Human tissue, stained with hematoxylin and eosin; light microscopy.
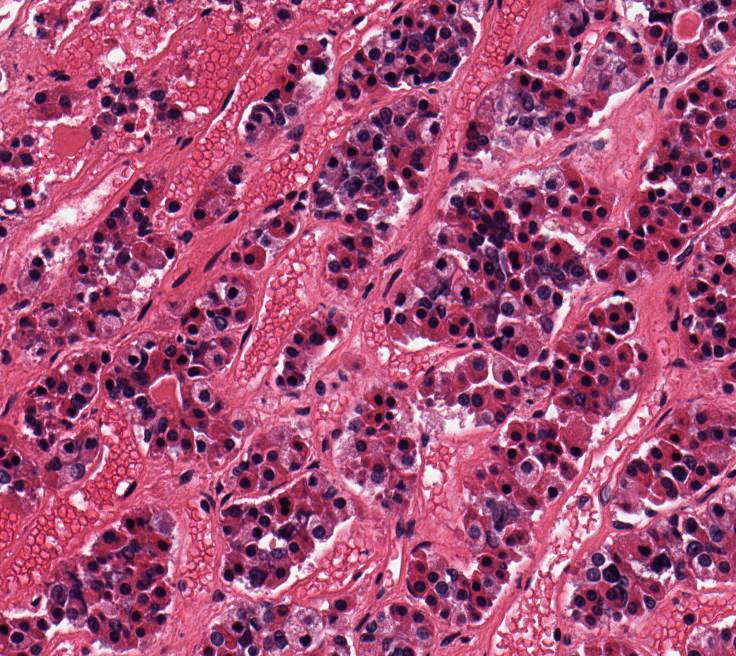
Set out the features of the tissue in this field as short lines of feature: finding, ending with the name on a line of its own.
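Arrangement: polygonal cells in nests and cords, thin fibrovascular septa between
Cytoplasm: a moderate amount, granular, pink to purple
Septa: scattered slender spindle-shaped nuclei
Fat: none anywhere here
Name: pituitary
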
